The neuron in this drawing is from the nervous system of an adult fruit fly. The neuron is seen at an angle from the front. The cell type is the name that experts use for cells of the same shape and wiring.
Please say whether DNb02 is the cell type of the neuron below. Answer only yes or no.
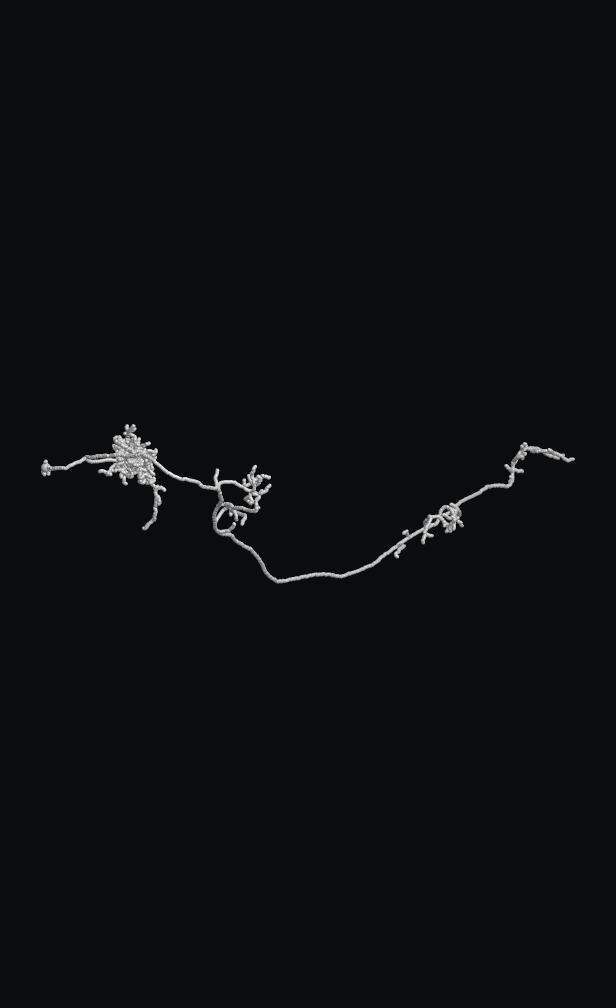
yes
